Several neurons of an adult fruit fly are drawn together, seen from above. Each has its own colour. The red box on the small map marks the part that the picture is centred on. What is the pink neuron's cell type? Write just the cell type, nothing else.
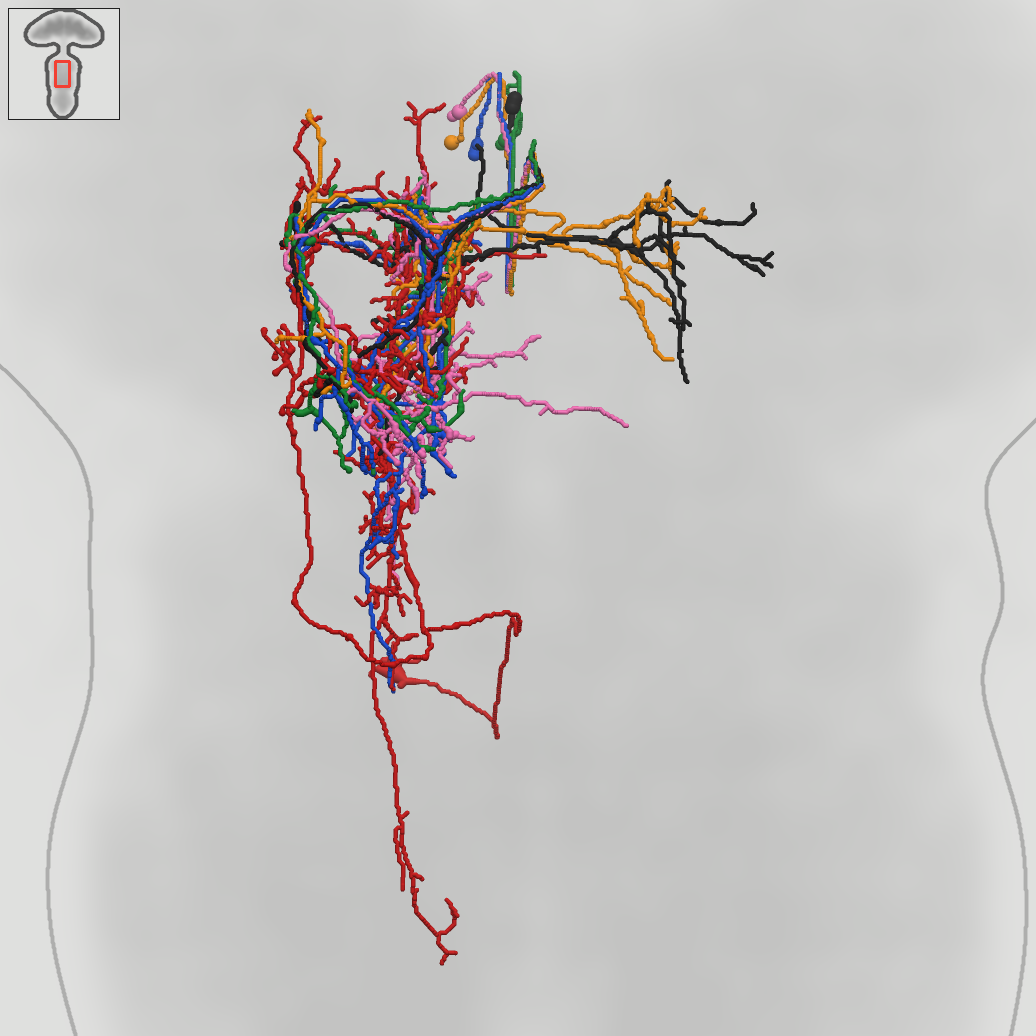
IN02A048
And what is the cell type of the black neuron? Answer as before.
IN02A056_b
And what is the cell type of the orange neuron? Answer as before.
IN02A056_a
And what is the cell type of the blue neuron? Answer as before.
IN02A053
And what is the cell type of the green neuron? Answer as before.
IN02A056_c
